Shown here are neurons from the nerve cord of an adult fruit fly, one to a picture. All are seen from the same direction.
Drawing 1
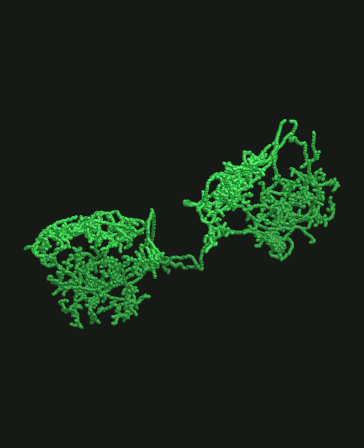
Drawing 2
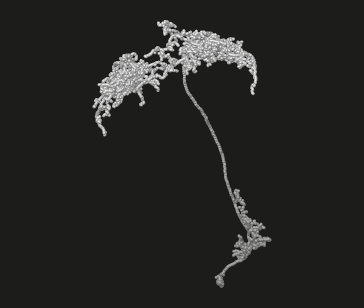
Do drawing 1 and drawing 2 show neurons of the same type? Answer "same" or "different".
different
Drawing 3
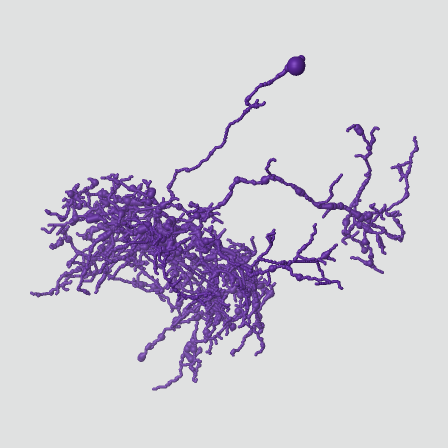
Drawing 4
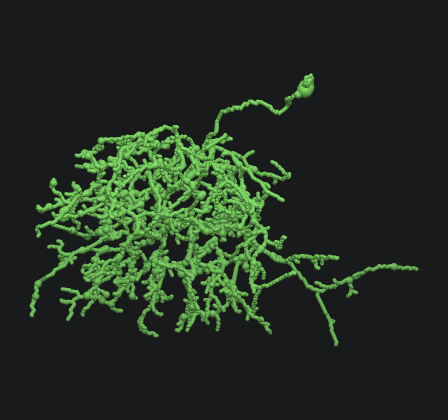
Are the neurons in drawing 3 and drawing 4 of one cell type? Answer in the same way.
same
